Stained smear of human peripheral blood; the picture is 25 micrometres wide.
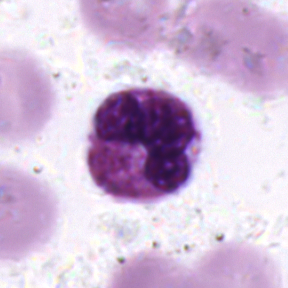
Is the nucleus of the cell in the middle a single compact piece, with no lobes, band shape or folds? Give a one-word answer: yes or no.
No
